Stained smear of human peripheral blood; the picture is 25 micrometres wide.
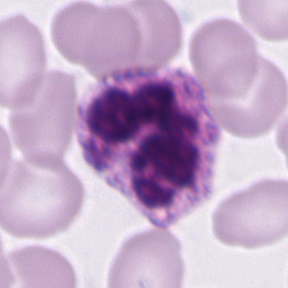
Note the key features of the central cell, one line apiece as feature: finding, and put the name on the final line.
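Size: about 14 by 12 micrometres
Outline: irregular, somewhat angular, not smoothly round
Chromatin: dark purple, densely clumped
Nucleoli: none visible in the nuclear lobes
Cytoplasm: pale pinkish-lilac between the granules
Identification: basophil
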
